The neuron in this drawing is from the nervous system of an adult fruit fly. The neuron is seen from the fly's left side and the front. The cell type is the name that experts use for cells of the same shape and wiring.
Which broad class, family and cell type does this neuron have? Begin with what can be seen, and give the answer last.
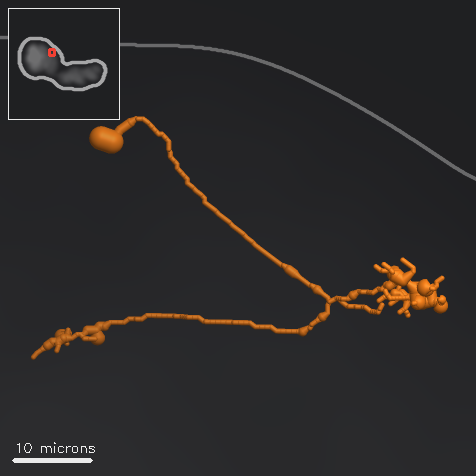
From left to right in the picture it spans about 55 microns. In this view it is wider than it is tall. Its broad class is optic-lobe intrinsic neuron. Its family is T. It is of cell type T3.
